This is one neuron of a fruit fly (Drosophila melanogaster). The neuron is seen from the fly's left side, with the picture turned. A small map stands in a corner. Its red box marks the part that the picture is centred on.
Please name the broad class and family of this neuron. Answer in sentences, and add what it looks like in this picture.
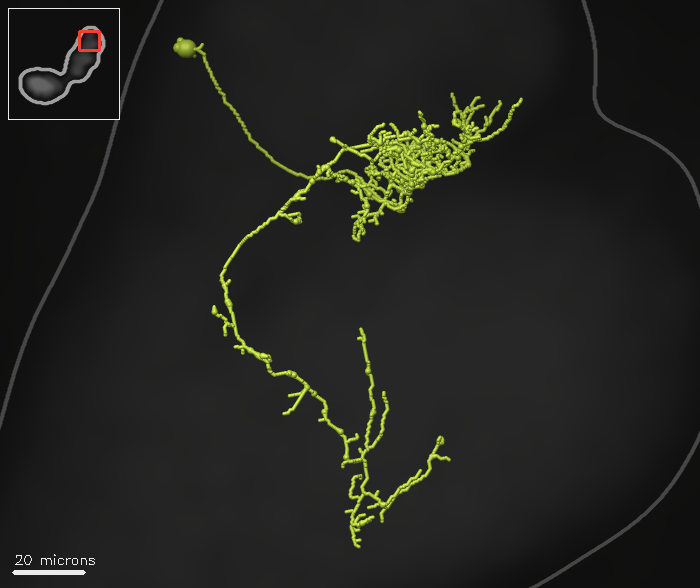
It is a nerve-cord intrinsic neuron. The family is hemilineage 01A. Its cell body lies at the upper left of the picture. By the scale bar it is about 150 microns tall in this view. The picture shows dozens of branch ends.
